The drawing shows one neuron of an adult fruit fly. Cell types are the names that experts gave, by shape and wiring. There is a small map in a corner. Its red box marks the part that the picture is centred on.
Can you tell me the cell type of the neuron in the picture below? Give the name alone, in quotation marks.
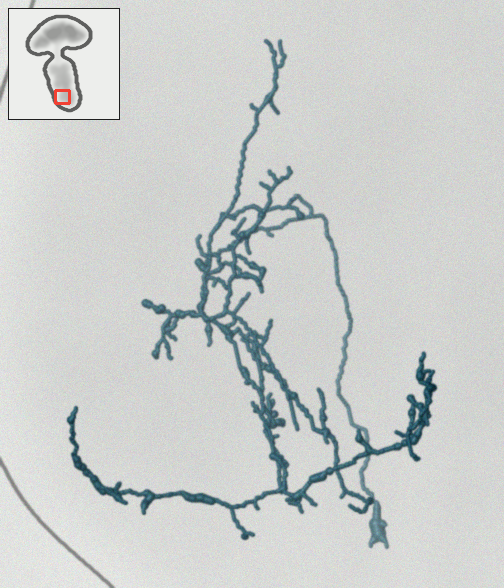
"IN14A028"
